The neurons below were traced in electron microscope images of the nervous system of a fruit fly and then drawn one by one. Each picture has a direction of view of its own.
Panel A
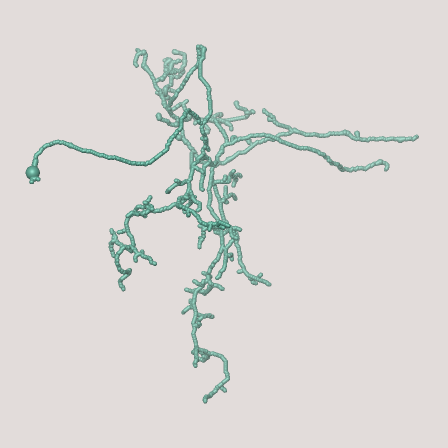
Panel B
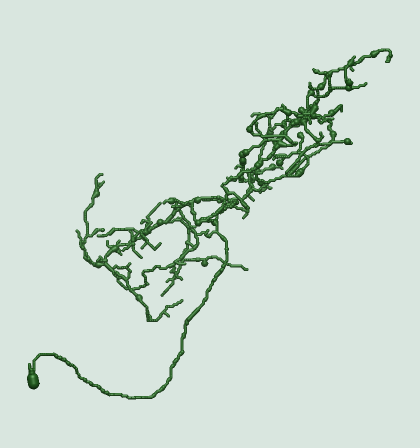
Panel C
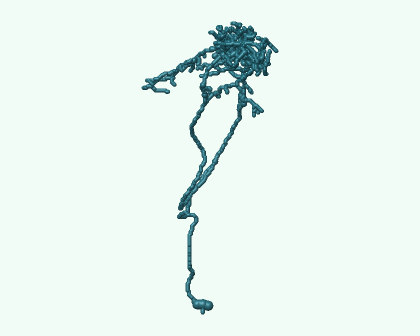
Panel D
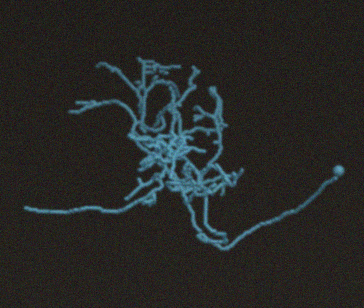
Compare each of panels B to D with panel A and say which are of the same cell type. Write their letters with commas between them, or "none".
D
